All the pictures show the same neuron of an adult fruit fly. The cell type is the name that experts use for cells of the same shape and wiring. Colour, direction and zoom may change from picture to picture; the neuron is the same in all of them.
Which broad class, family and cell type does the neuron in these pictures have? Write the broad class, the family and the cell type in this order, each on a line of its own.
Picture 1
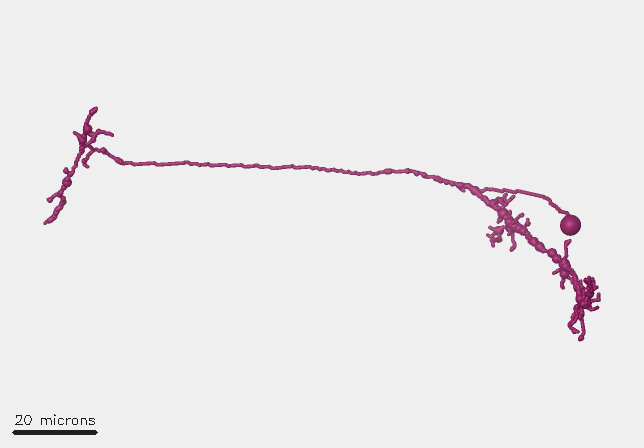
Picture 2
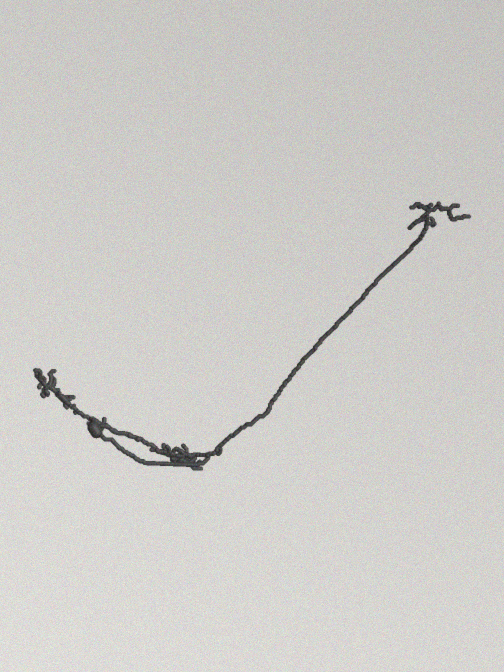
optic-lobe intrinsic neuron
T
T2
